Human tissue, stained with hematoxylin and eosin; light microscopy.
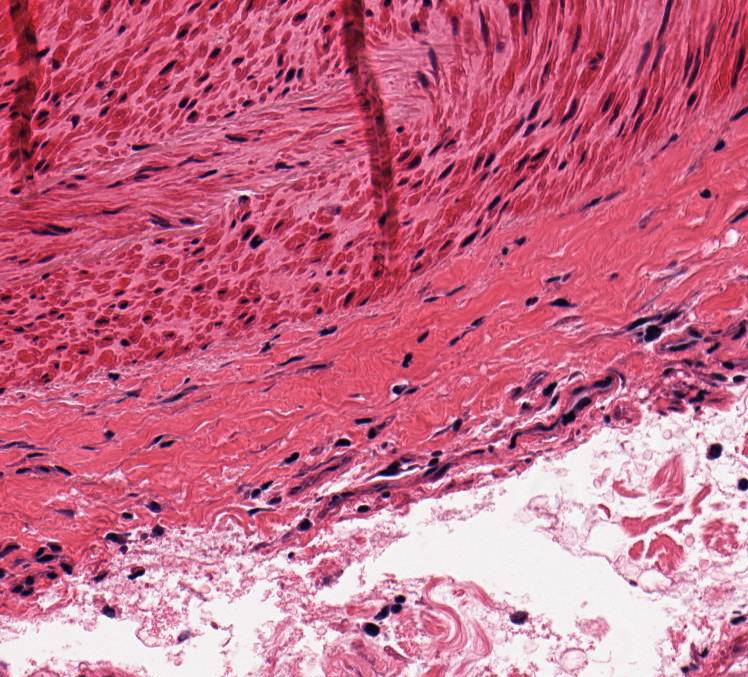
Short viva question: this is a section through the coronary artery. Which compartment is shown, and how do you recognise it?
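This looks to me like tunica media. What settles it, I think, is the muscle in the upper part: in the upper right its smooth muscle cells are cut lengthwise, running diagonally, with elongated nuclei.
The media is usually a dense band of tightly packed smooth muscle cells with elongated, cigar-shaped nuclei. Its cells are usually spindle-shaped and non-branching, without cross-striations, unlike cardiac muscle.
Below the muscle sits a band of wavy pink collagen fibres, roughly parallel to the lower edge, with sparse spindle-shaped nuclei. No epithelial lining covers the surface facing the empty space below.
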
